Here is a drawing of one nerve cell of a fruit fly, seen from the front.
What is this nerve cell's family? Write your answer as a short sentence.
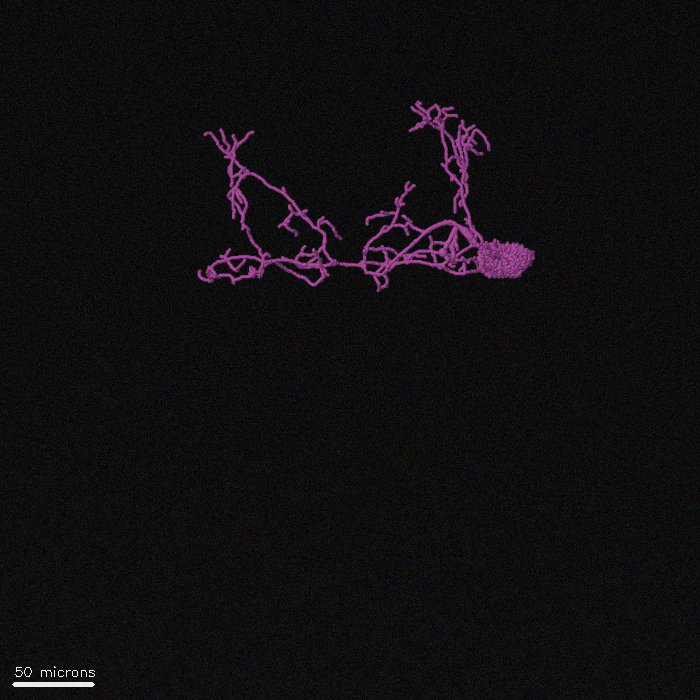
The family is MBON.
